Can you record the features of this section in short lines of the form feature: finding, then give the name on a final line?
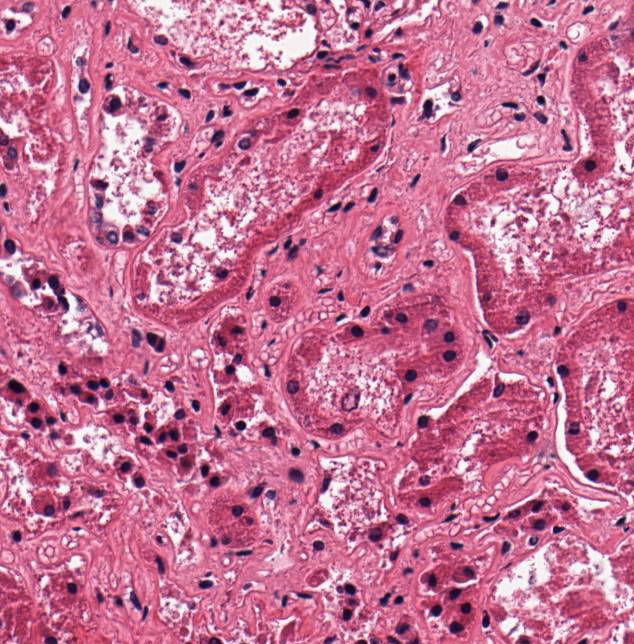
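Tubule lining: a single layer of cuboidal to low columnar cells
Cytoplasm: abundant, granular and eosinophilic
Nuclei: one round, darkly stained nucleus per lining cell
Lumina: pale, flocculent, granular pink material with clear spaces
Lower left: closely packed cells with dark round nuclei
Name: renal cortex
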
